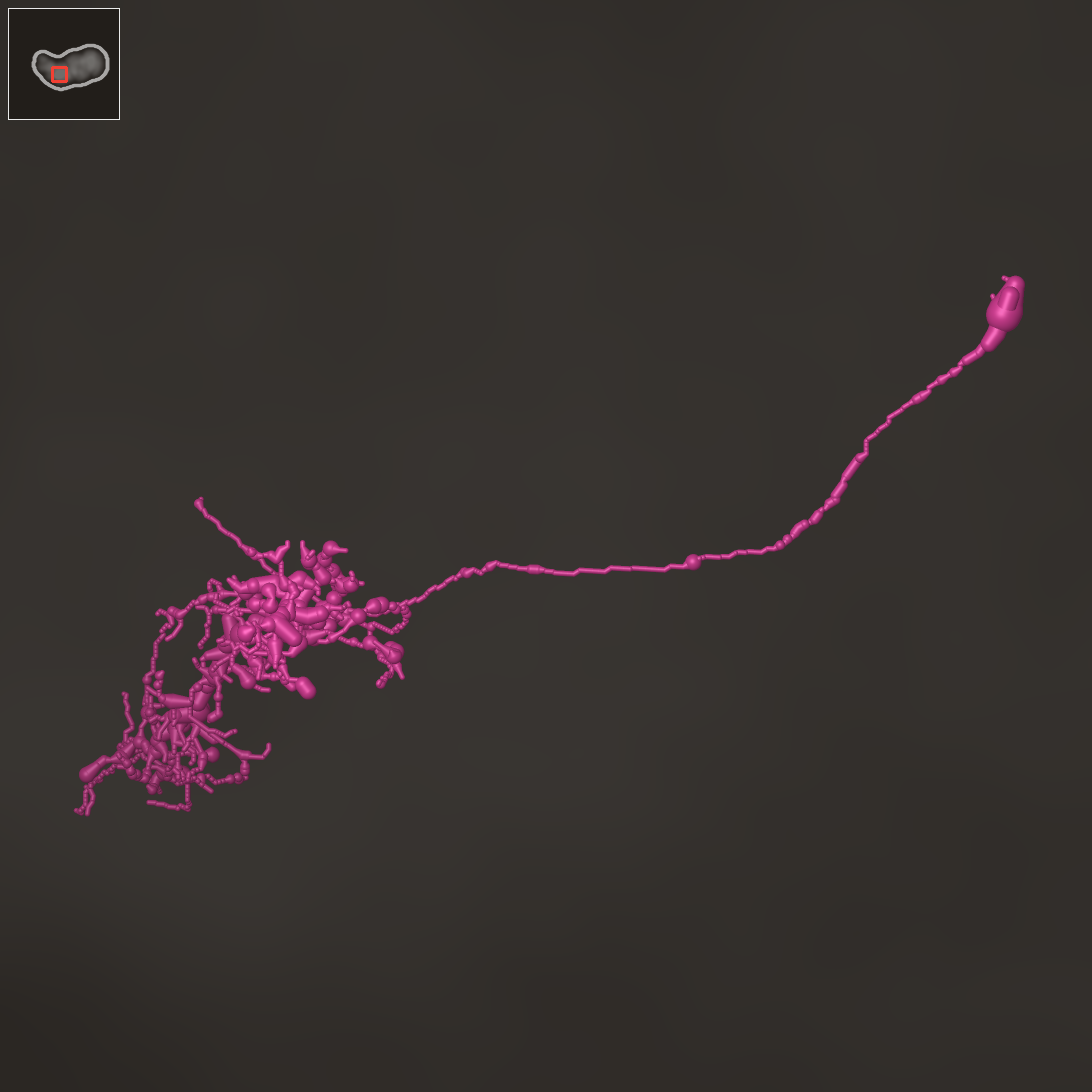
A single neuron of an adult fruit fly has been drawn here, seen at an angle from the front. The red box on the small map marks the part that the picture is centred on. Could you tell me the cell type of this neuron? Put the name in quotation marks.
"IN09A039"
